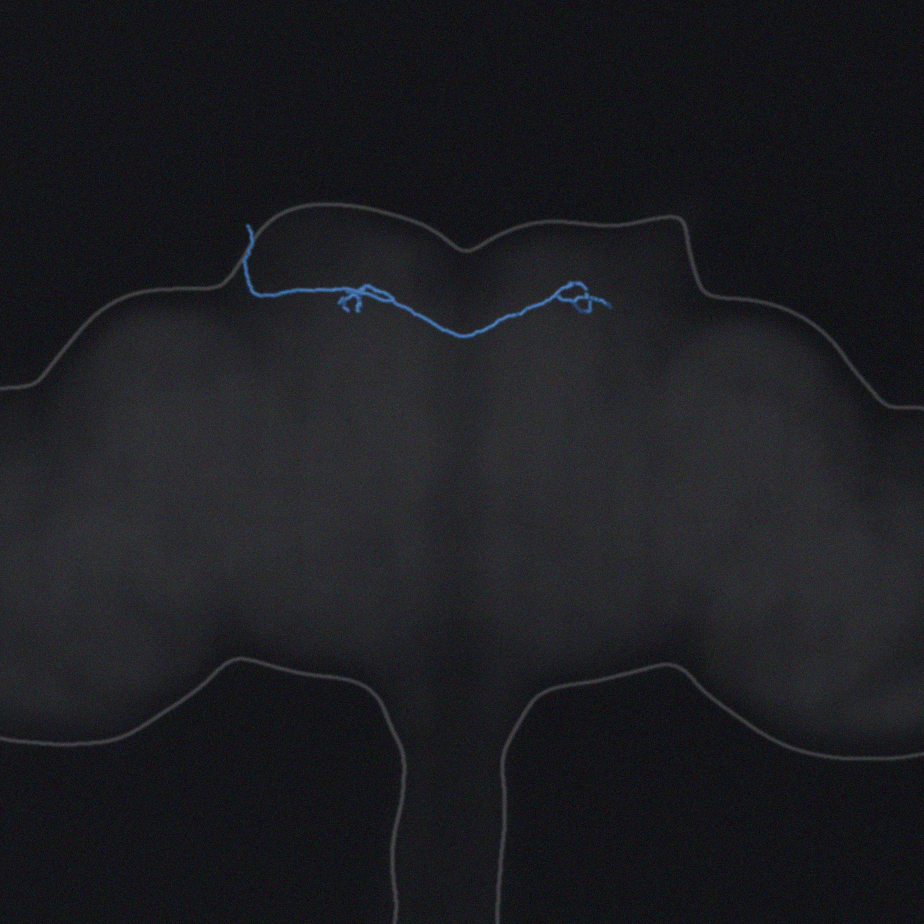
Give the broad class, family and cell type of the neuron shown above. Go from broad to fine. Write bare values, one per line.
sensory neuron entering the brain
class olfactory
ORN_DL5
